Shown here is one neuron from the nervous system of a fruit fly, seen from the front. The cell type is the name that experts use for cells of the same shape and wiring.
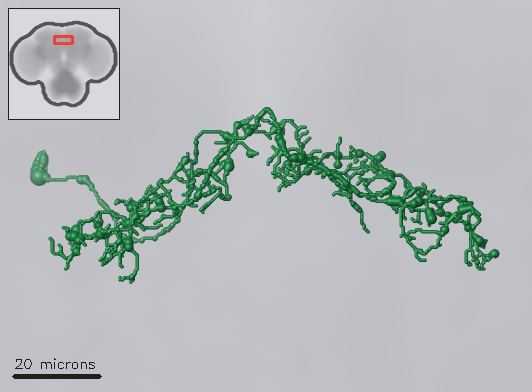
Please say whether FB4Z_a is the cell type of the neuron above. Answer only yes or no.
no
